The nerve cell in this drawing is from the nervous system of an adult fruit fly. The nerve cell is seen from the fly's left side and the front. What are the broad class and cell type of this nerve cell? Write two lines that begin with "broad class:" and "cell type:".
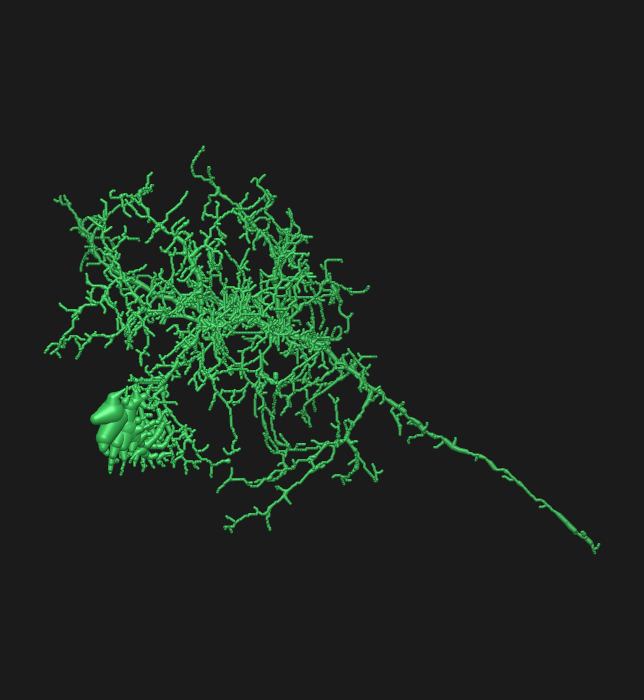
broad class: motor neuron of the nerve cord
cell type: Ti extensor MN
